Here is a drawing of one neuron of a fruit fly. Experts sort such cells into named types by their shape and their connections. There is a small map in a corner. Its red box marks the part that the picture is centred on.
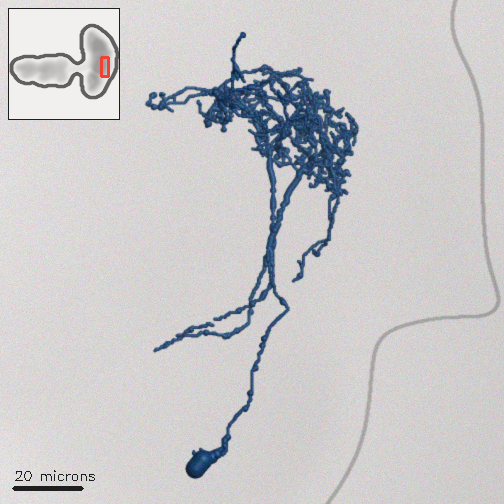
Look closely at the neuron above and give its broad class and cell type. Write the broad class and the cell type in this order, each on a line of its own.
central-brain intrinsic neuron
GNG627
